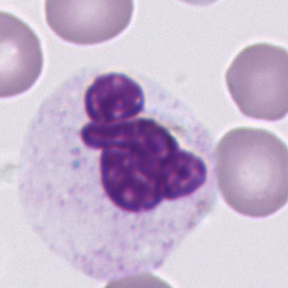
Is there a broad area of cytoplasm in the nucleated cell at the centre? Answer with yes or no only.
Yes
